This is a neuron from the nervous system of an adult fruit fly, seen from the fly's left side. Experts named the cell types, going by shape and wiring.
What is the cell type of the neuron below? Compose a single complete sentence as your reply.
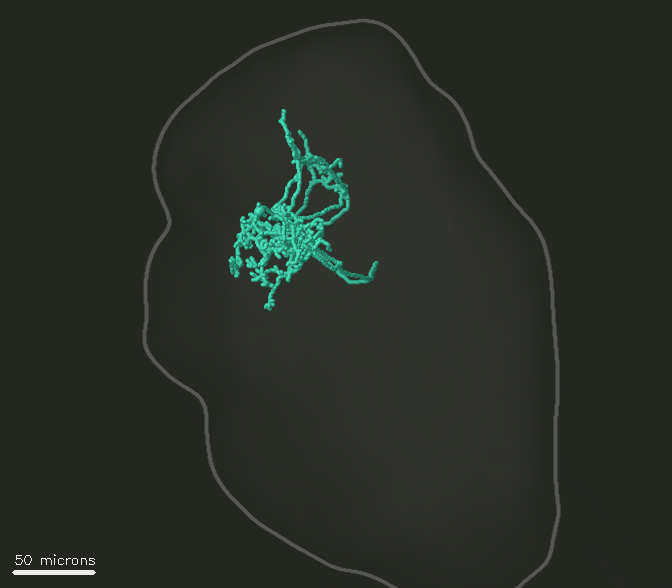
This neuron is recognized as the cell type AVLP219_b.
